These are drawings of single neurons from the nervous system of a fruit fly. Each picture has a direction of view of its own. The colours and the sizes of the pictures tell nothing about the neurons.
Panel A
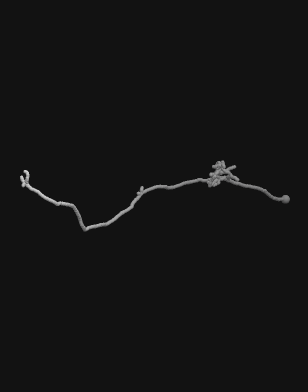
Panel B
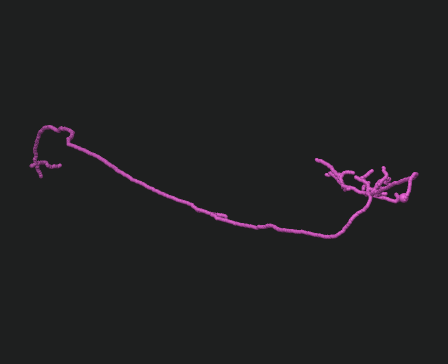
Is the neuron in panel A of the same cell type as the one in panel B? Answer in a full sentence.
They are of the same cell type.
